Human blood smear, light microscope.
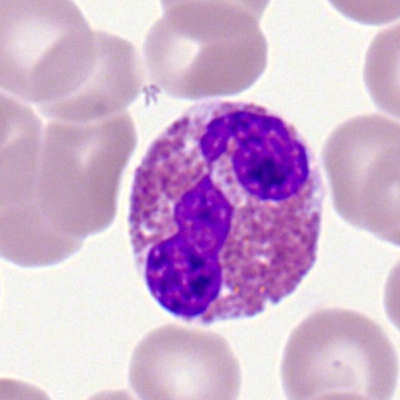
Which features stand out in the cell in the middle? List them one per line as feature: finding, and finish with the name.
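Shape: round to slightly oval, with a smooth outline.
Nuclear lobes: one at the upper right, the other at the lower left.
Nucleoli: none visible.
Cytoplasm: packed with coarse orange-pink granules.
Identification: eosinophil.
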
